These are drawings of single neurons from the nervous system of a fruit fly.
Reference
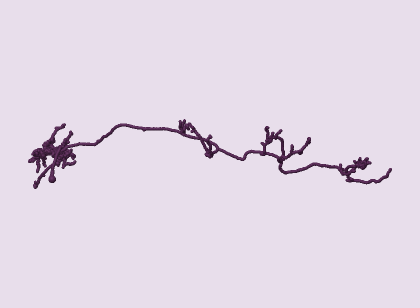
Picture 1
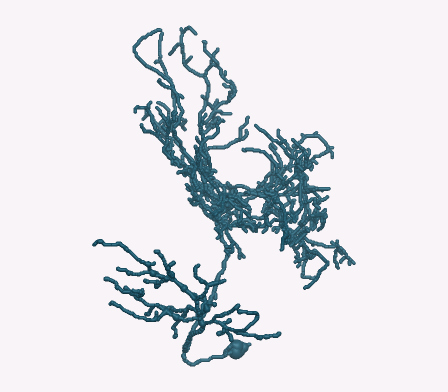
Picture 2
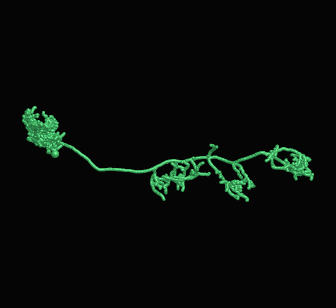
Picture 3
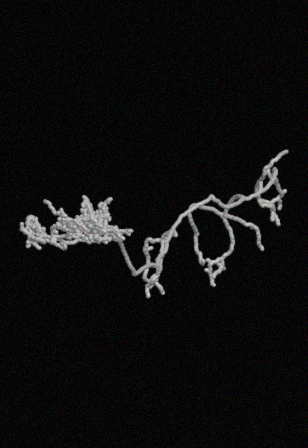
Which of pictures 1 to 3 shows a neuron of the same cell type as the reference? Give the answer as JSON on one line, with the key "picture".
{"picture": 3}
